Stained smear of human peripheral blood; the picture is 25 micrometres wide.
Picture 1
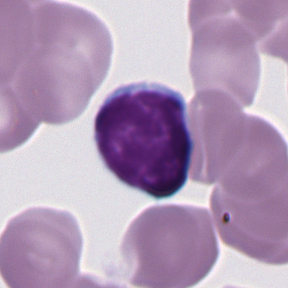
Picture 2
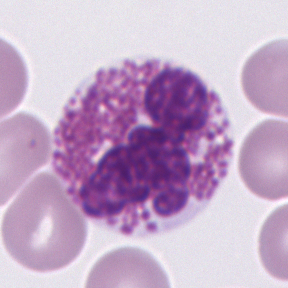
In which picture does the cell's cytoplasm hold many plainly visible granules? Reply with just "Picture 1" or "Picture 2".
Picture 2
